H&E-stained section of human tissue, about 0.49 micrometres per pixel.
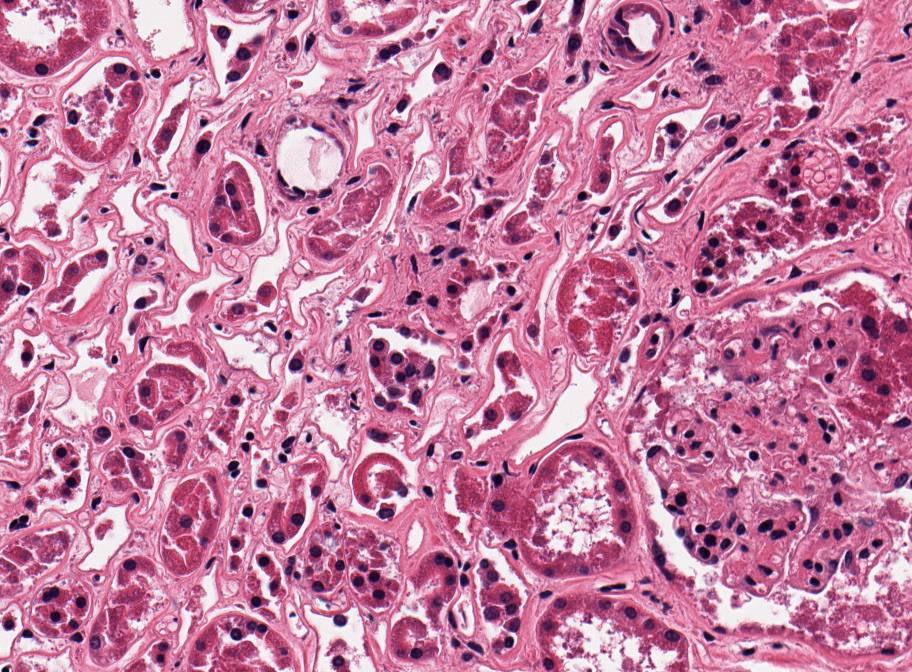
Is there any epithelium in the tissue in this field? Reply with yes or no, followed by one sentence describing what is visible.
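Yes. The lining cells have round, dark-staining nuclei.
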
